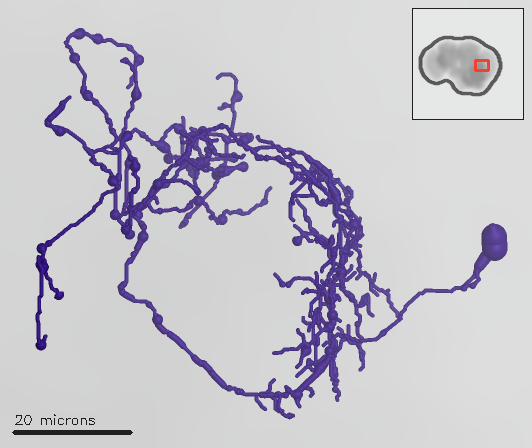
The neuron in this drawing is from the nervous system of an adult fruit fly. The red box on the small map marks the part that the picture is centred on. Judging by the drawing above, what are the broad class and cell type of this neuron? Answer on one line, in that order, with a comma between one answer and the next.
nerve-cord intrinsic neuron, INXXX415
